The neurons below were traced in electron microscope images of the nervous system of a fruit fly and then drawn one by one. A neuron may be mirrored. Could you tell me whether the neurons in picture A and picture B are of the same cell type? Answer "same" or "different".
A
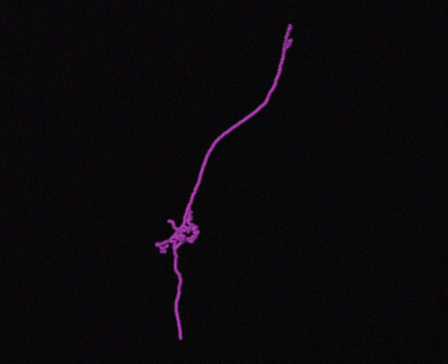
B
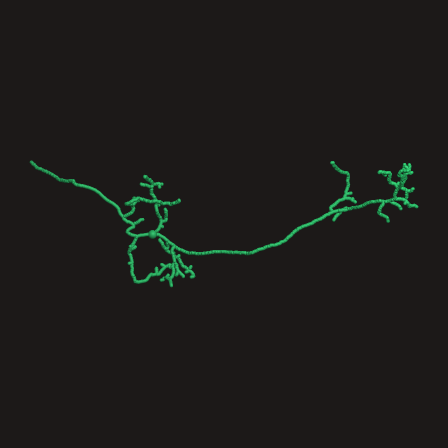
same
